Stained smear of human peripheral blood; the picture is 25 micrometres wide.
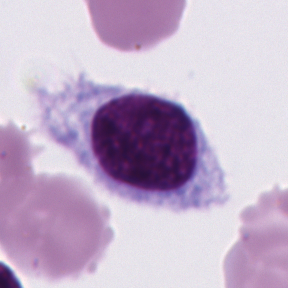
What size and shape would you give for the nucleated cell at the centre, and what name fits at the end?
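Measuring about 17 by 10 micrometres, this cell has a ragged cytoplasmic edge, with fine frayed wisps most marked on the left. That cytoplasm is pale blue-grey and lacy, uneven in texture. The nucleus, about 10 by 8 micrometres, is a smooth oval without indentation or lobes, its chromatin dense, dark purple and finely mottled throughout. This one's a hairy cell.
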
